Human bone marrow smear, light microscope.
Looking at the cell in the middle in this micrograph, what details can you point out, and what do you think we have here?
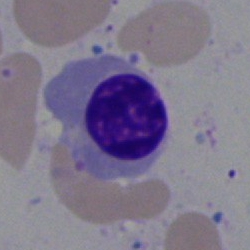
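Starting with the nucleus, it lies off-centre, toward the right side of the cell. Its chromatin is dense and dark purple, with small paler patches scattered through it. No nucleolus can be made out. Turning to the cytoplasm, it shows no visible granules. The cell is an erythroblast.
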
